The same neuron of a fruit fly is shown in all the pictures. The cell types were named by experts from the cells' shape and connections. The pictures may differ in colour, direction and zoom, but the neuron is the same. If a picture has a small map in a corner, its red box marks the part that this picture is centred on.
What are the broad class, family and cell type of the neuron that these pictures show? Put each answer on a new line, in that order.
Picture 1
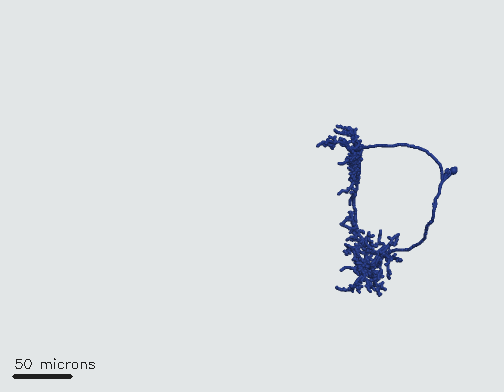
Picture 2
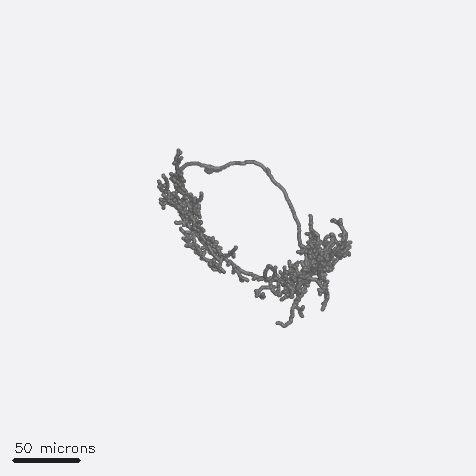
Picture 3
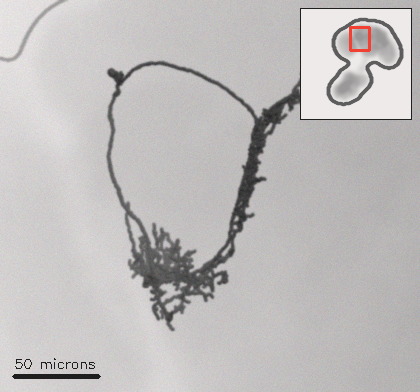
central-brain intrinsic neuron
hemilineage SLPa&l1_lateral
LAL055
